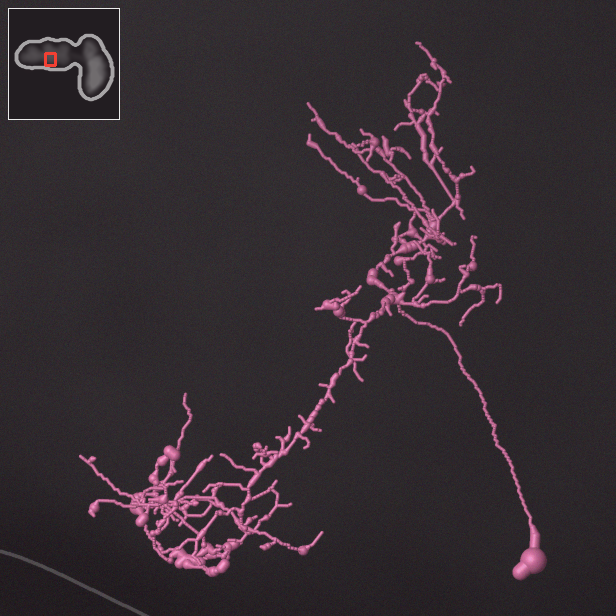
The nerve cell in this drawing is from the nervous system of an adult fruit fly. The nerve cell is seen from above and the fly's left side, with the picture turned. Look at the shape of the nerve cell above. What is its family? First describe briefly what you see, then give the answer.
It is in the nerve cord and does not reach the brain. The cell body is at the lower right of the picture. Dozens of branch ends can be seen. It is a nerve-cord intrinsic neuron. The family is hemilineage 08A.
